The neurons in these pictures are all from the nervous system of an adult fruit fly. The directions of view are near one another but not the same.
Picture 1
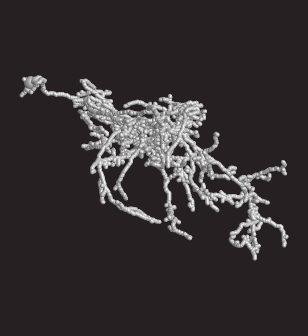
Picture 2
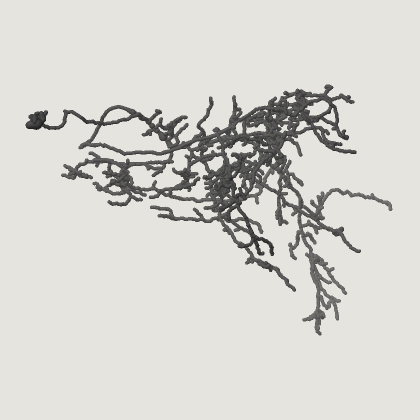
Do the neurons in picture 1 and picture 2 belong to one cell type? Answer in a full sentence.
They are of the same cell type.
